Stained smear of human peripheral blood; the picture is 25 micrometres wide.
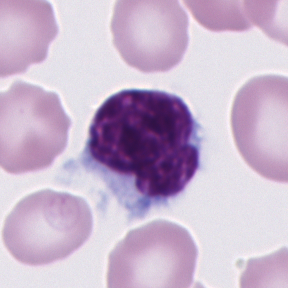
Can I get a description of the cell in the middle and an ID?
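Checking the shape, the outline is irregular, and the cytoplasm spreads out unevenly toward the lower left. The nucleus is roughly round, yet a notch at its lower right sets off a small rounded lobe. At the lower left, the edge of the cytoplasm is ragged and wispy, not smooth. As for granules, no coarse coloured ones appear in the cytoplasm. The name is hairy cell.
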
